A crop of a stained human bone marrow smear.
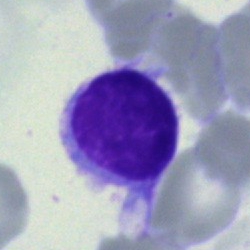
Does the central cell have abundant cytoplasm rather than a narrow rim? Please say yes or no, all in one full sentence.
No, the cytoplasm is not plentiful; it forms only a thin rim.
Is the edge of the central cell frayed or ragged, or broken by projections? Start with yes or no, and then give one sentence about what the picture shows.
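Yes. A pale cytoplasmic tail extends from the bottom of the cell.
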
